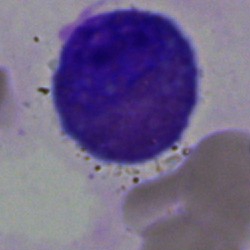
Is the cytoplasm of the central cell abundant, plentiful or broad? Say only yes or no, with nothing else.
No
